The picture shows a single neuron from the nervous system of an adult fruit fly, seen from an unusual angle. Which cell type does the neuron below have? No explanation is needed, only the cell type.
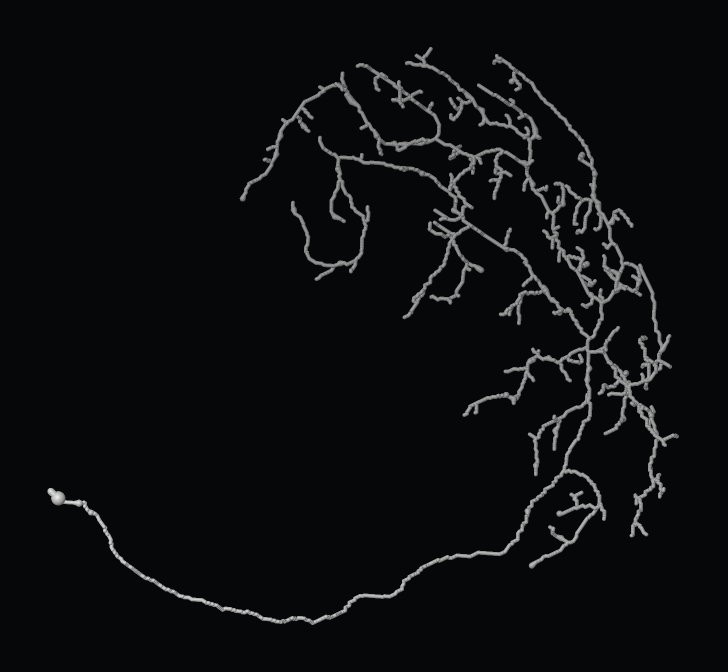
Cm11c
